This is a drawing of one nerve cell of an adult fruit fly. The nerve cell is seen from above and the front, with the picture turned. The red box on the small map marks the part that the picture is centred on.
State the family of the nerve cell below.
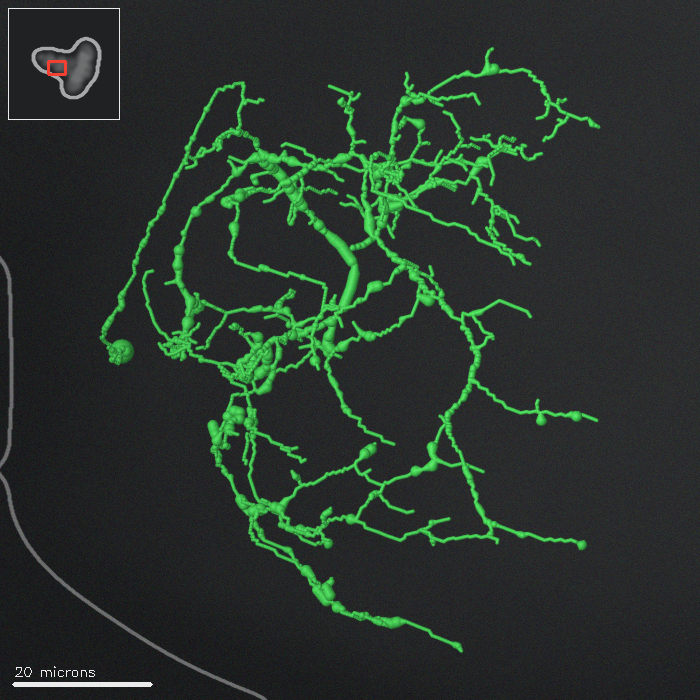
hemilineage 03A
